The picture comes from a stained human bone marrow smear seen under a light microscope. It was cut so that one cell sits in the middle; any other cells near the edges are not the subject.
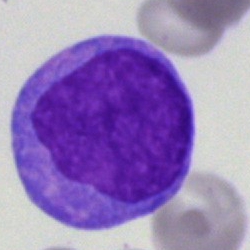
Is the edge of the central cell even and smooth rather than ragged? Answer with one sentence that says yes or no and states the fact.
Yes, the edge of the cell is even, with no ragged parts or projections.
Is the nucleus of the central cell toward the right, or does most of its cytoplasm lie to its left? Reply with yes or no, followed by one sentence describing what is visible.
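Yes. The nucleus fills most of the cell and lies off-centre toward the upper right.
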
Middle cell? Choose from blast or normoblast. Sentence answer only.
The middle of this crop holds a blast.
